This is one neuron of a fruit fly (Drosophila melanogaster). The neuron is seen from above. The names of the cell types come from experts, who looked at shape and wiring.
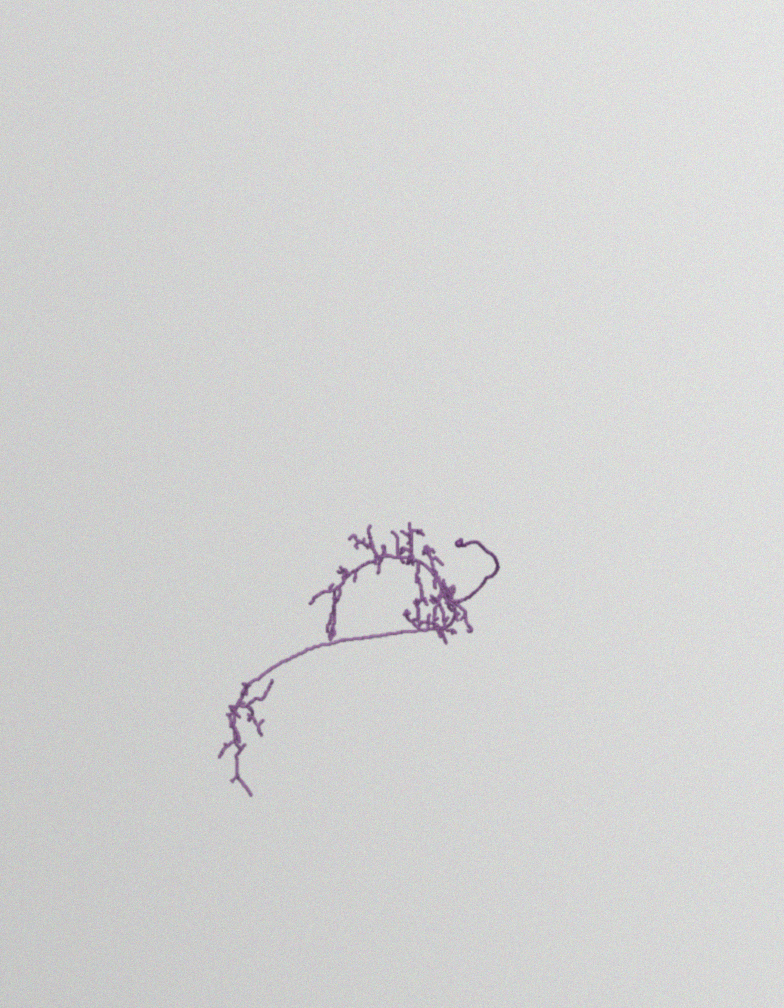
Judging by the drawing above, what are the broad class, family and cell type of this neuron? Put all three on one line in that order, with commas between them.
nerve-cord intrinsic neuron, hemilineage 01A, IN01A071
